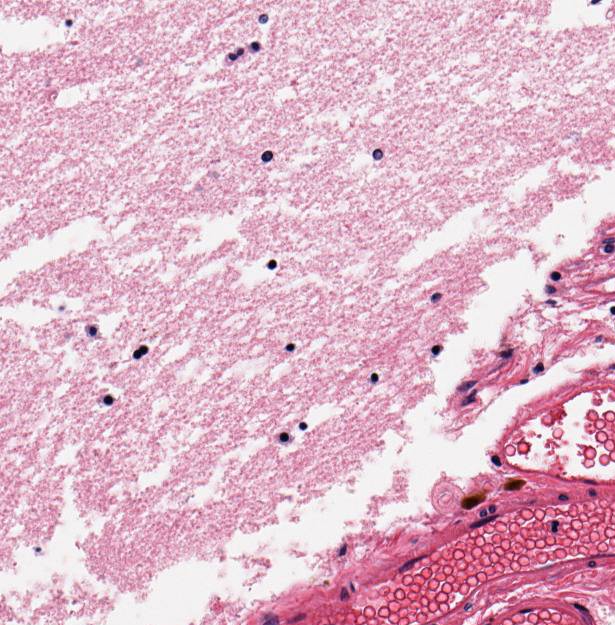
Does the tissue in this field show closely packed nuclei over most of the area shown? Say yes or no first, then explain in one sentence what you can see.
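No. Small, round, densely dark-staining nuclei lie singly and widely scattered through the pale matrix.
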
